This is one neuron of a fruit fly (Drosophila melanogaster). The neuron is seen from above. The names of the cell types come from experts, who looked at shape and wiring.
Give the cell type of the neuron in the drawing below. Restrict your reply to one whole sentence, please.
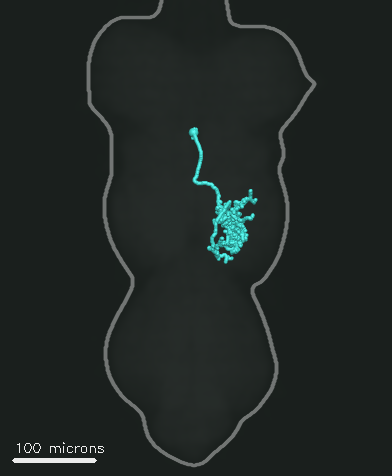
This neuron counts as a member of the cell type IN14A015.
